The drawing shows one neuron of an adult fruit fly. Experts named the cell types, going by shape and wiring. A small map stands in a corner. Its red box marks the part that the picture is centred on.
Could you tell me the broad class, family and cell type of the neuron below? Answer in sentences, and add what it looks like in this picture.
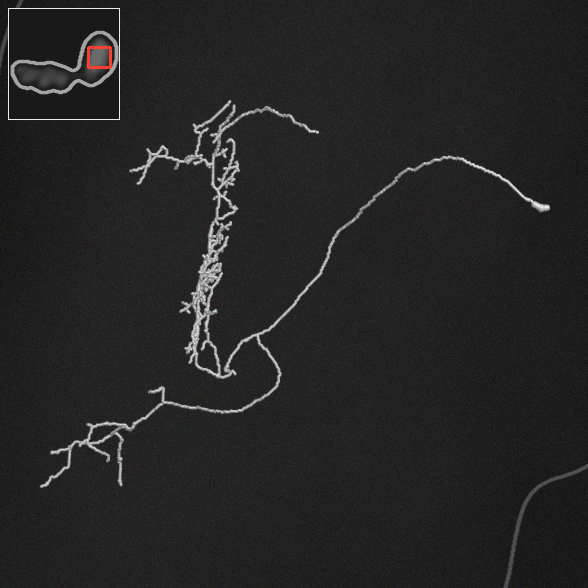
This is a central-brain intrinsic neuron. The family is hemilineage AOTUv1_ventral. The cell type is PS038. The picture shows dozens of branch ends. As drawn here it is wider than it is tall.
